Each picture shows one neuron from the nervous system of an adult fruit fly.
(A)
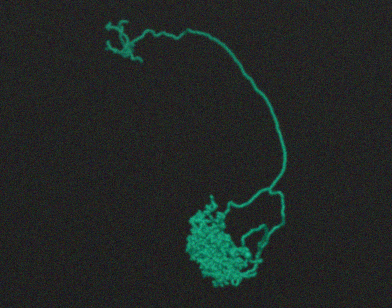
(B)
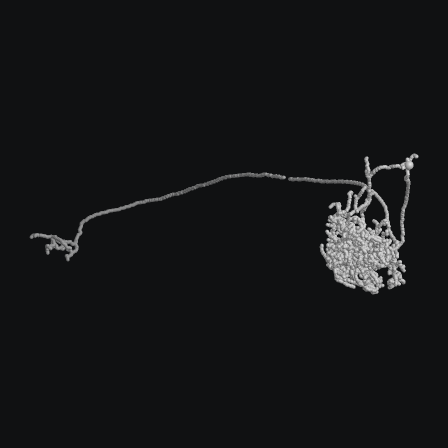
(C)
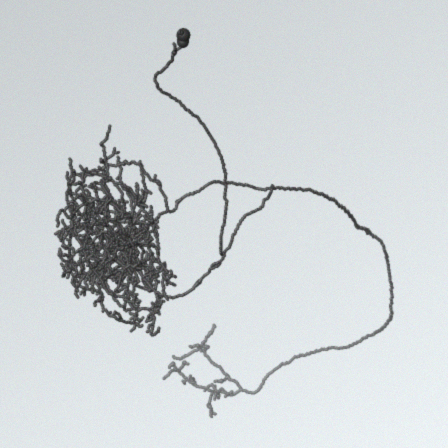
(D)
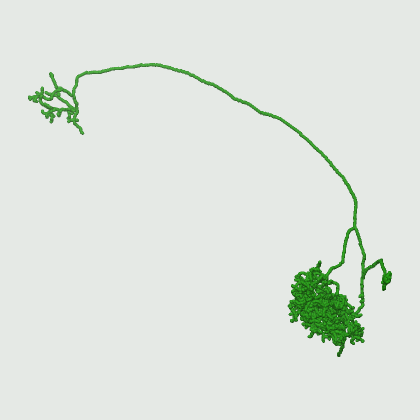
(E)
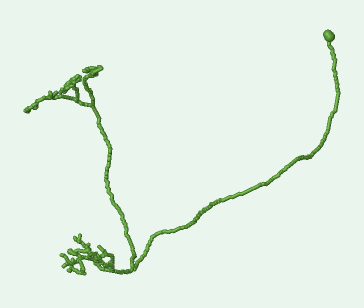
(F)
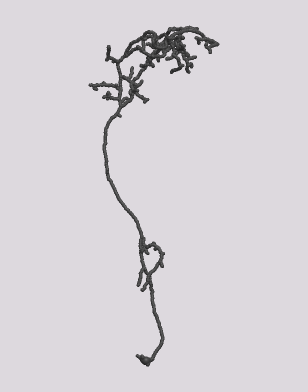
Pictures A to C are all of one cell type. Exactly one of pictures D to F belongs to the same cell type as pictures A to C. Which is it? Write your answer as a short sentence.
Picture D is of the same cell type.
